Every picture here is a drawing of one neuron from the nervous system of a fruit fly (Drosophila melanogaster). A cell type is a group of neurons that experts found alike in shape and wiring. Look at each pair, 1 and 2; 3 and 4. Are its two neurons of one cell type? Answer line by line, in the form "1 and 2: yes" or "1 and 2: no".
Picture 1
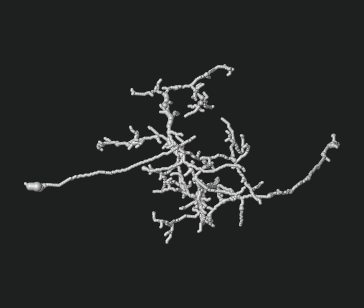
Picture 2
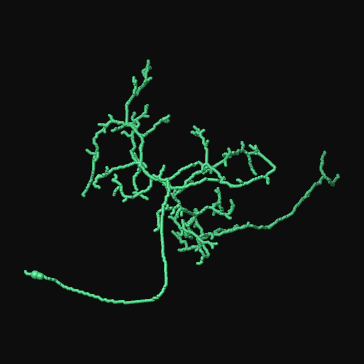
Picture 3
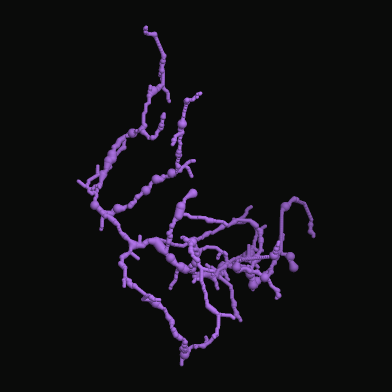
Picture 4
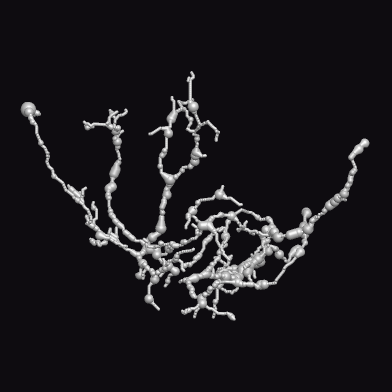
1 and 2: yes
3 and 4: yes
